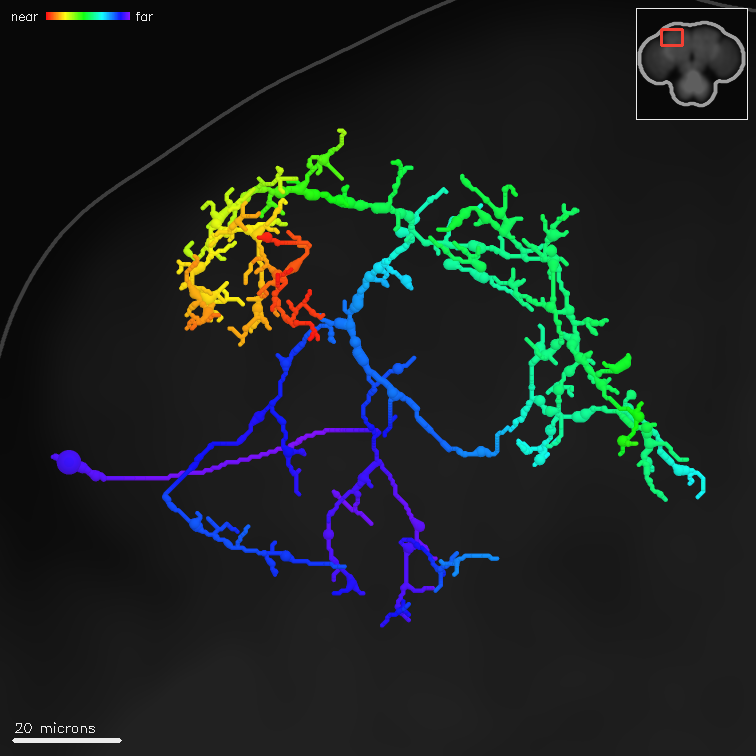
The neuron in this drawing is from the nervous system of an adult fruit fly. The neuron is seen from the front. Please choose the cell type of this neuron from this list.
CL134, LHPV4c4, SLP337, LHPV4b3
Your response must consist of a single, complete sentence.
The cell type carried by this neuron is CL134.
